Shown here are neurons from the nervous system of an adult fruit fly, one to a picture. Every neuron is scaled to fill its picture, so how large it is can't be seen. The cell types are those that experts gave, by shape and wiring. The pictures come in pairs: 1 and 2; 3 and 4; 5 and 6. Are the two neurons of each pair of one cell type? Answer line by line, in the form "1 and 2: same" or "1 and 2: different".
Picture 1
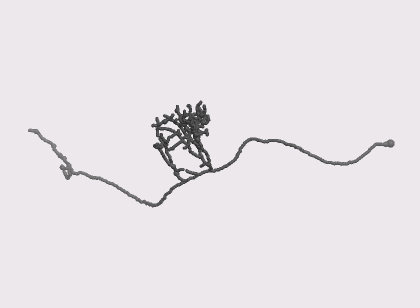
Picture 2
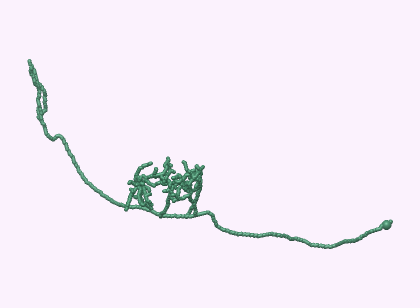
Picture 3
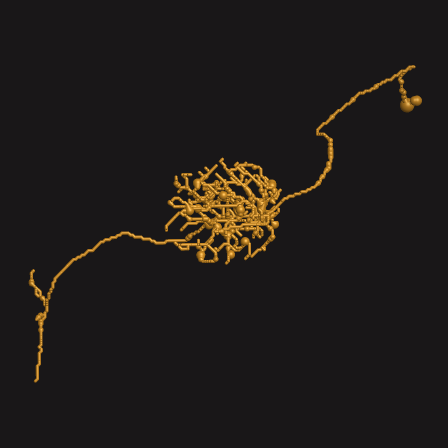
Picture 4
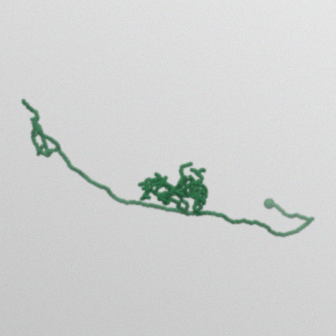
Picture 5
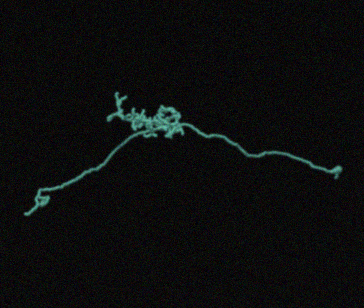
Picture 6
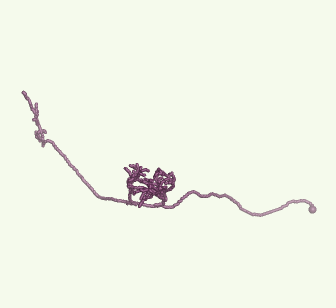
1 and 2: different
3 and 4: different
5 and 6: different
